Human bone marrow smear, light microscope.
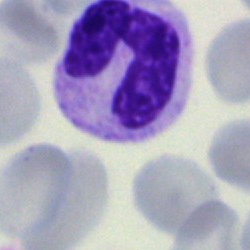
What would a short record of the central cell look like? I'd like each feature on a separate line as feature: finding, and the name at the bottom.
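Outline: roundish and smooth, no surface projections
Nucleus: curved band bent into a horseshoe, not split into separate lobes
Position: upper part of the cell, open side facing the lower left
Cytoplasm: plentiful, pale pinkish-lilac
Identity: band neutrophil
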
